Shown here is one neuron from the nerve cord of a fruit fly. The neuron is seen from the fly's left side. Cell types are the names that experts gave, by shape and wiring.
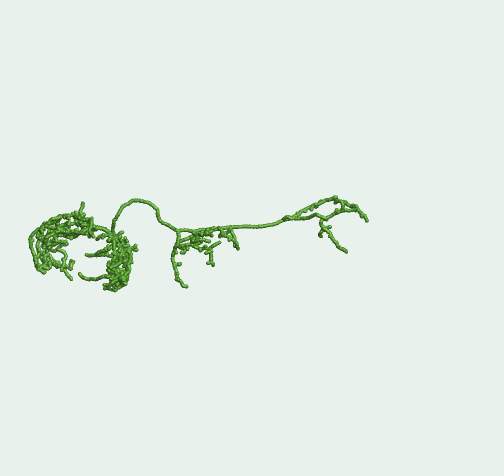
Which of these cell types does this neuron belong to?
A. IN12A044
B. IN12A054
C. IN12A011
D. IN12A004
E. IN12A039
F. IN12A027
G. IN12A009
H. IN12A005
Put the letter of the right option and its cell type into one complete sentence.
Option C, the cell type IN12A011, describes the neuron.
